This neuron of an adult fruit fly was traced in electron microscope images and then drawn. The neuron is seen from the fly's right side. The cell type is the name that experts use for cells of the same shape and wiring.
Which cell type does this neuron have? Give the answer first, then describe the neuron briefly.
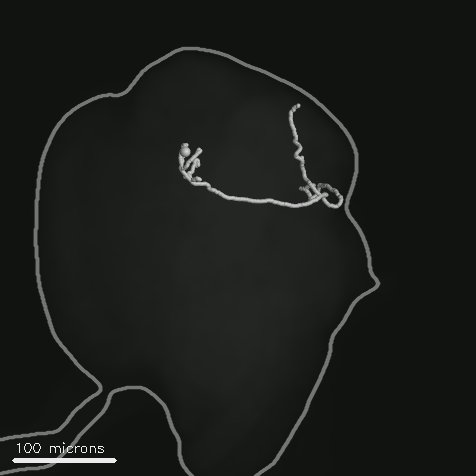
It is of cell type KCab-s. Its broad class is central-brain intrinsic neuron. By the scale bar it is about 160 microns wide in this view. In this view it is wider than it is tall.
